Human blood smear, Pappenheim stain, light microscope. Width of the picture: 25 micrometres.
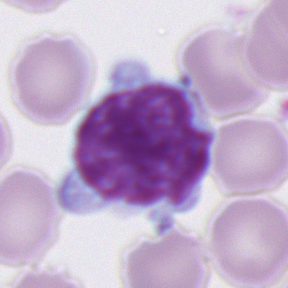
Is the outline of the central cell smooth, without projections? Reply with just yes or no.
No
